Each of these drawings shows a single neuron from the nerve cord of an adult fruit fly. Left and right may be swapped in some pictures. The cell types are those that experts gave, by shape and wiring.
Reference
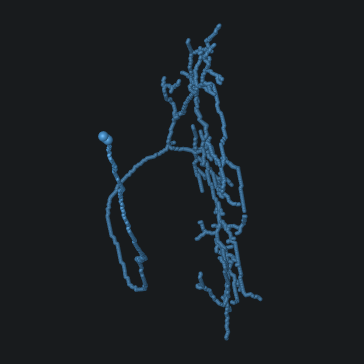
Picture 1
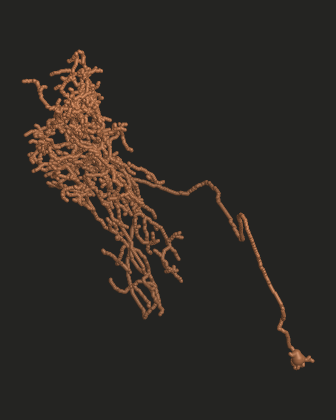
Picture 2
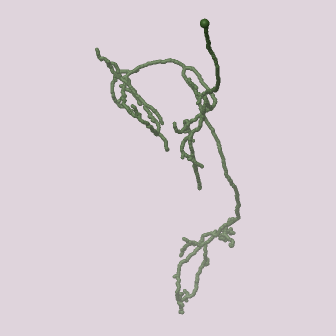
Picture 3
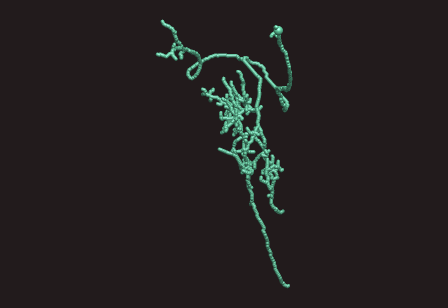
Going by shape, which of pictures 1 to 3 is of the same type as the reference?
Picture 2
